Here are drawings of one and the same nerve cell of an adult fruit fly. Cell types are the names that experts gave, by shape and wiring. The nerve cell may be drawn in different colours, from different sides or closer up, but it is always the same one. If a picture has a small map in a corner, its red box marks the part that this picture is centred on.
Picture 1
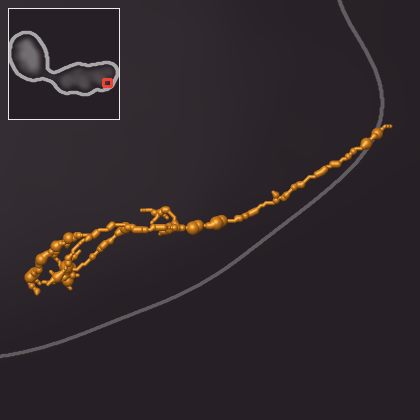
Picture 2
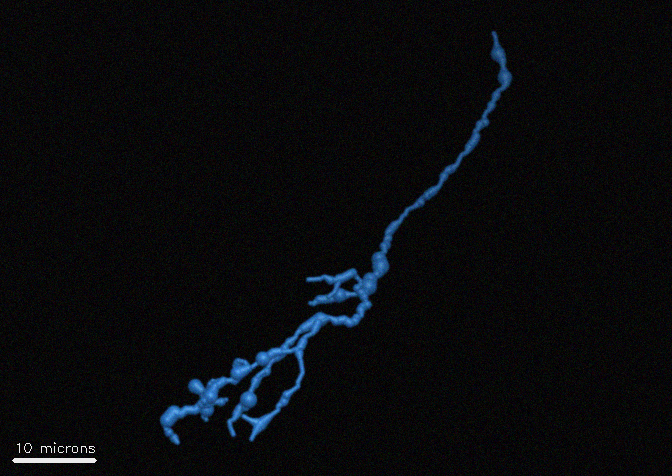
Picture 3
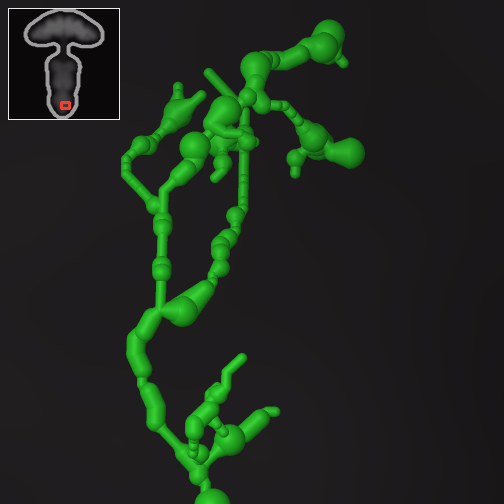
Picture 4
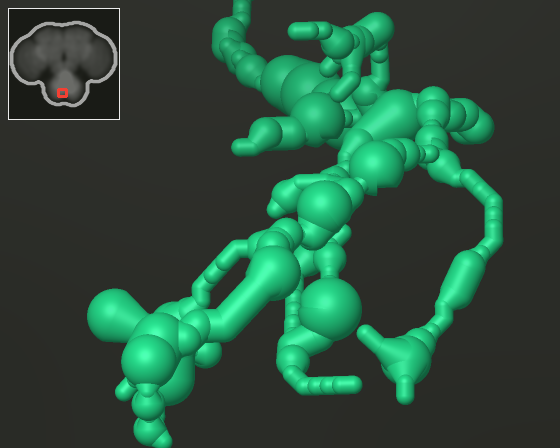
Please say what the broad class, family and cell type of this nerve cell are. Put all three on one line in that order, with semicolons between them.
sensory neuron entering the nerve cord; class mechanosensory tactile; SNta26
